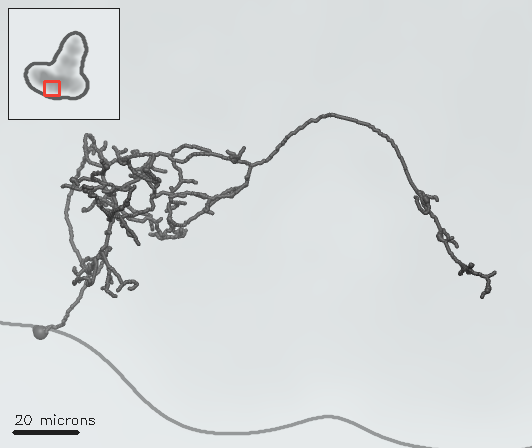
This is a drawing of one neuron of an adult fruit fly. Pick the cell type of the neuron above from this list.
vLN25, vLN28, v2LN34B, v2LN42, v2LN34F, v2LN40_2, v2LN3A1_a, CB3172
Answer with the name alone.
v2LN34B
